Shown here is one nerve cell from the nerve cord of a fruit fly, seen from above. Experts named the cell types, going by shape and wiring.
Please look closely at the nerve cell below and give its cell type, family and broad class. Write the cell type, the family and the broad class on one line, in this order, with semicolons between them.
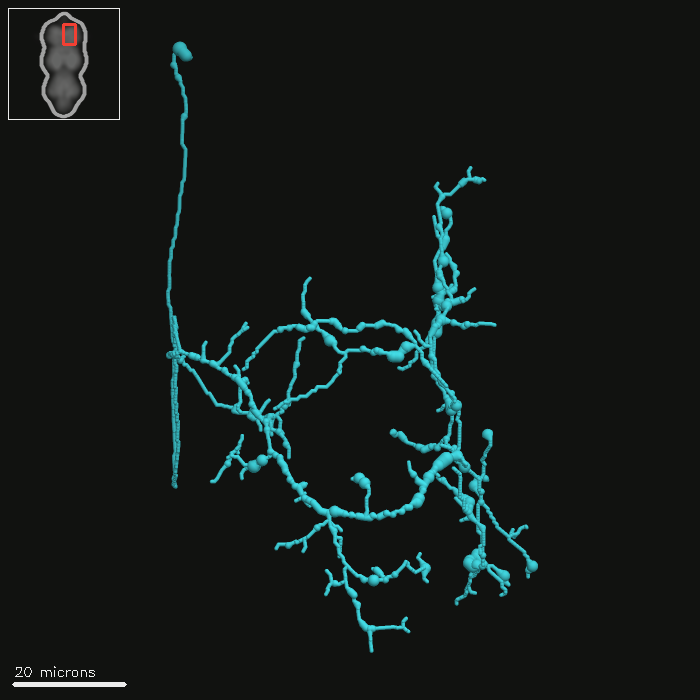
IN02A060; hemilineage 02A; nerve-cord intrinsic neuron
